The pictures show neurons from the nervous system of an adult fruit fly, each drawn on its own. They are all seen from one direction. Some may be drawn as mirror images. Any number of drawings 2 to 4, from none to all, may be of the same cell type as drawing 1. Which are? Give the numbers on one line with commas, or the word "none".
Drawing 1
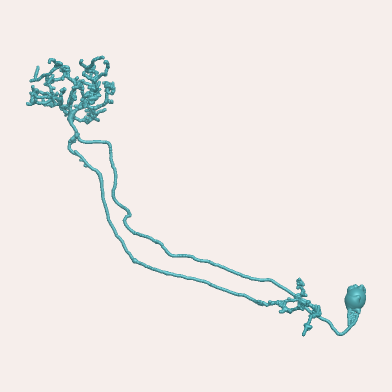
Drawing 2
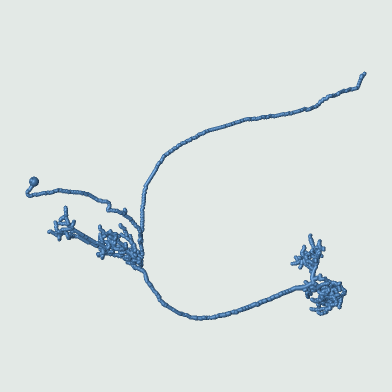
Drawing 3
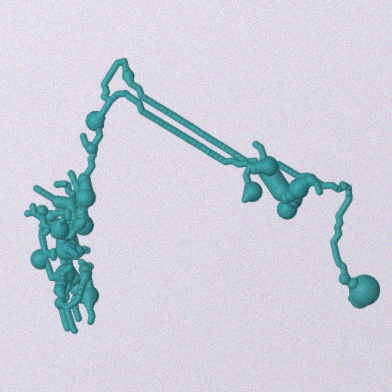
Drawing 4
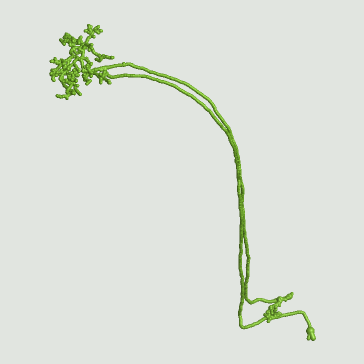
3, 4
